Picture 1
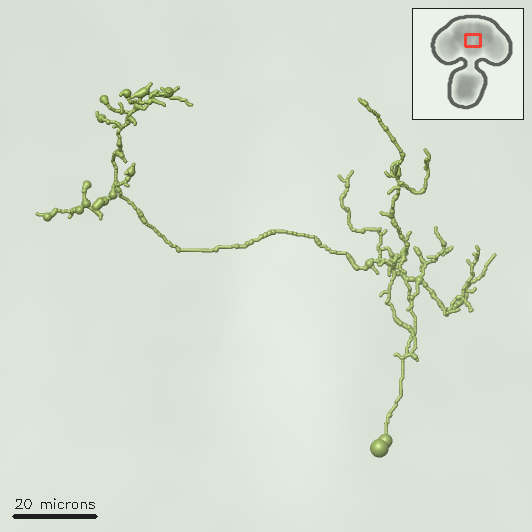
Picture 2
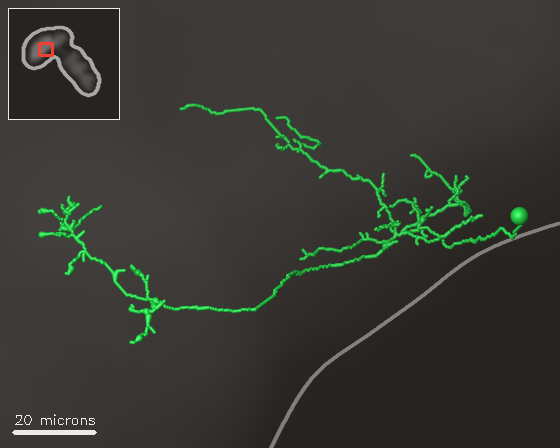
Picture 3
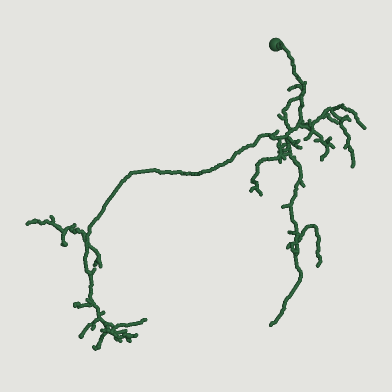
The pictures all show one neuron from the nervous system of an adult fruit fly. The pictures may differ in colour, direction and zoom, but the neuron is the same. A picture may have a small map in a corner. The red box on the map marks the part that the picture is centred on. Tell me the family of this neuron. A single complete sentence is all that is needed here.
The family classification of the neuron is hemilineage DM6_posterior.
